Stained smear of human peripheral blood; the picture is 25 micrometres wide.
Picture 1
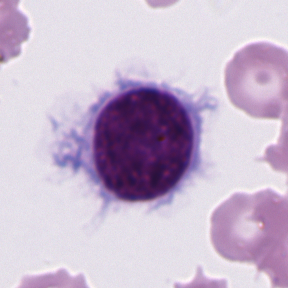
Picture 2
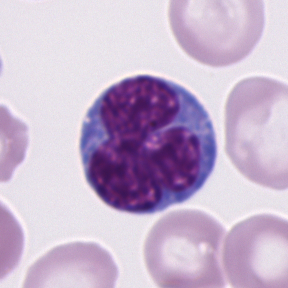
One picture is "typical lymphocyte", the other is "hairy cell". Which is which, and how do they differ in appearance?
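The first picture shows the hairy cell; the second shows the typical lymphocyte. The hairy cell has a ragged, irregular outline, fringed on all sides by fine hair-like projections. The typical lymphocyte, by contrast, has a round, smooth outline. The hairy cell's cytoplasm is pale greyish blue and contains no granules.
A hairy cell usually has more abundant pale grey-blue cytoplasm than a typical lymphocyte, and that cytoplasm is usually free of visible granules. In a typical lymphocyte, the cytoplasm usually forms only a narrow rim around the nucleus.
In the second picture the cell is about 12 micrometres across, and its nucleus, about 12 by 10 micrometres, fills about 70% of the cell's area. Its chromatin is dark purple and coarsely clumped, with no distinct nucleolus.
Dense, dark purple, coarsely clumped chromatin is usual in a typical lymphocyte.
Its cytoplasm holds neither coarse granules nor vacuoles. Red cells lie around the typical lymphocyte without overlapping it, while in the first picture they lie to the right of the hairy cell without touching it.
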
